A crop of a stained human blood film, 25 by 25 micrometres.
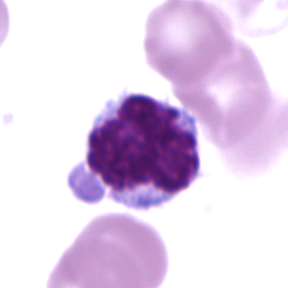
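Typical lymphocyte with pale blue cytoplasm and a ragged border bearing fine hair-like projections. Its nucleus has an irregular, lumpy outline, and its chromatin is dark purple and coarsely clumped.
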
